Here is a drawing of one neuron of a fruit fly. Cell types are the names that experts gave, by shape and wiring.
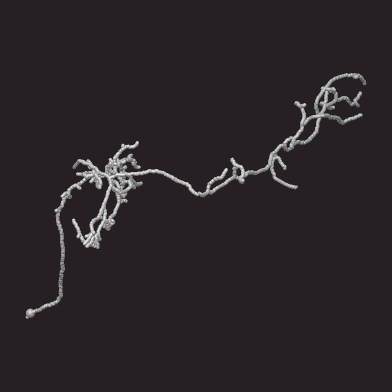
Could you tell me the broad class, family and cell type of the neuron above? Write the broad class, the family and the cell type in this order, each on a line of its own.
nerve-cord intrinsic neuron
hemilineage 06A
IN06A076_b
